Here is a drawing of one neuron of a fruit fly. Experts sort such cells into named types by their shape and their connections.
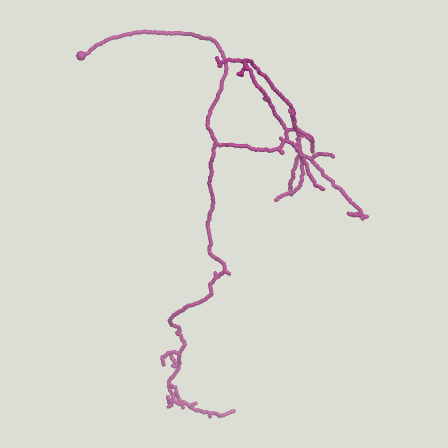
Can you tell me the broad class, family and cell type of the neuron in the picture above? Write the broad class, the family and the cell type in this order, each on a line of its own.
central-brain intrinsic neuron
hemilineage SLPad1_posterior
SMP214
